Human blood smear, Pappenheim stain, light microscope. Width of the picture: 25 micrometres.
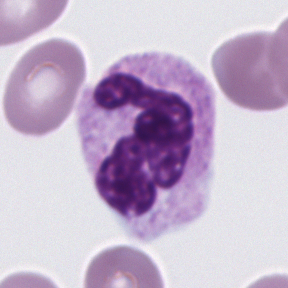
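Segmented neutrophil, the cell in the middle of this stained peripheral blood smear, about 16 by 12 micrometres. You'll notice its chromatin is dark purple and coarsely clumped. The cytoplasm's a pale pinkish-lilac, with fine lilac granules scattered evenly through it and no distinct vacuoles.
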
